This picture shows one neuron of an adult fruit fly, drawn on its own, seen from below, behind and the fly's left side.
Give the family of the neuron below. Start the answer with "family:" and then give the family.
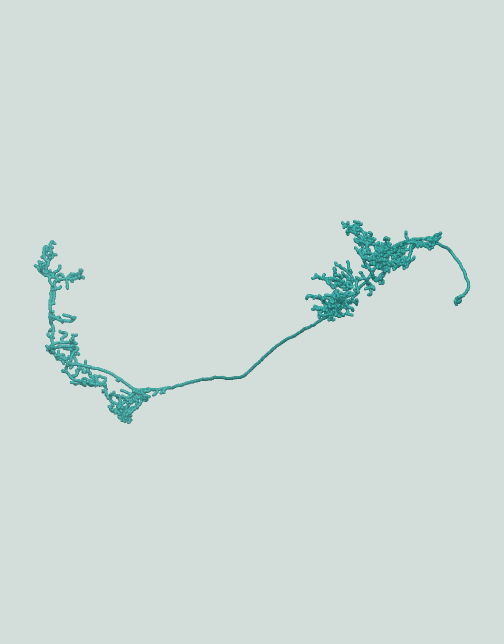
family: hemilineage 08B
